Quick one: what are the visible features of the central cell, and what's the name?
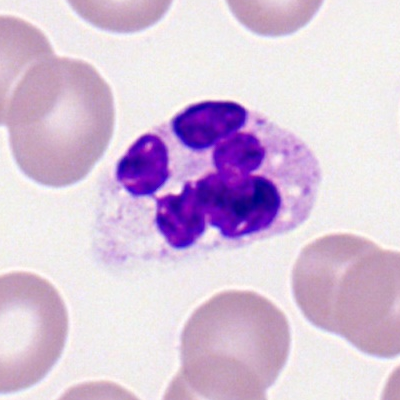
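Looking first at the chromatin, I see it is dense, clumped and dark purple. The cytoplasm seems plentiful and pale pinkish-lilac, holding fine, faint lilac granules. On the right side, a few small clear vacuoles sit in it. So this is a segmented neutrophil.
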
